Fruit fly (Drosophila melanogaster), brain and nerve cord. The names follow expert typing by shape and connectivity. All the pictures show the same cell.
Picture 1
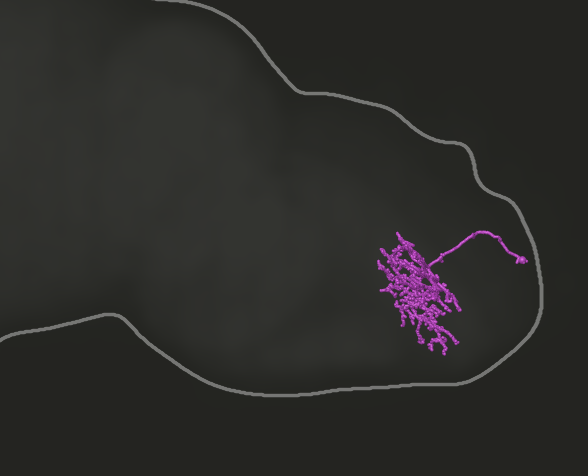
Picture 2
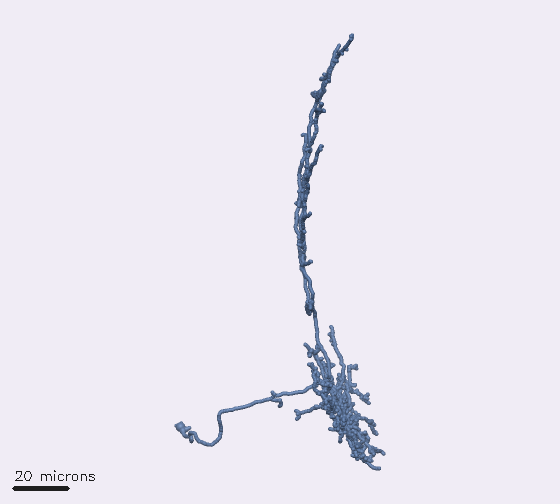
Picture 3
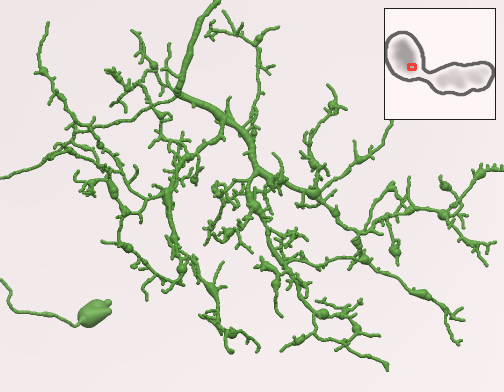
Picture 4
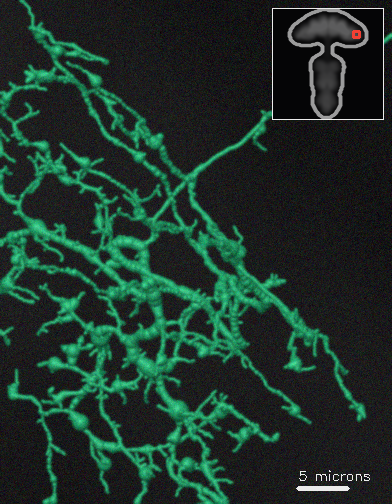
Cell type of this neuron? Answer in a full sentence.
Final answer: The cell type is Cm8.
